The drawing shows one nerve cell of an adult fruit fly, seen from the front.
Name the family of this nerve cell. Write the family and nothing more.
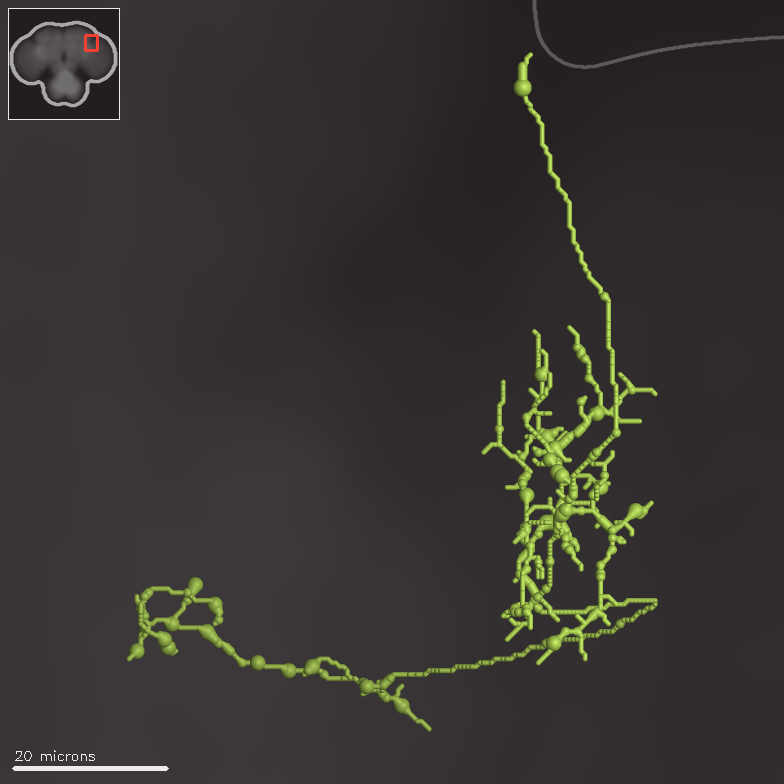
TmY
